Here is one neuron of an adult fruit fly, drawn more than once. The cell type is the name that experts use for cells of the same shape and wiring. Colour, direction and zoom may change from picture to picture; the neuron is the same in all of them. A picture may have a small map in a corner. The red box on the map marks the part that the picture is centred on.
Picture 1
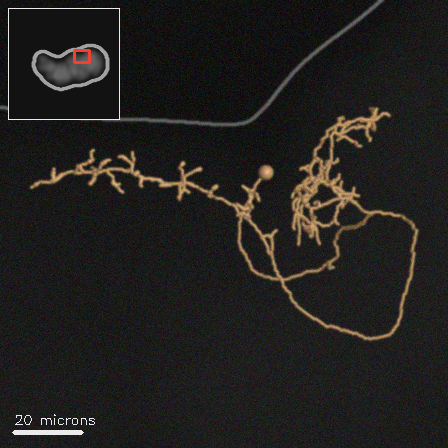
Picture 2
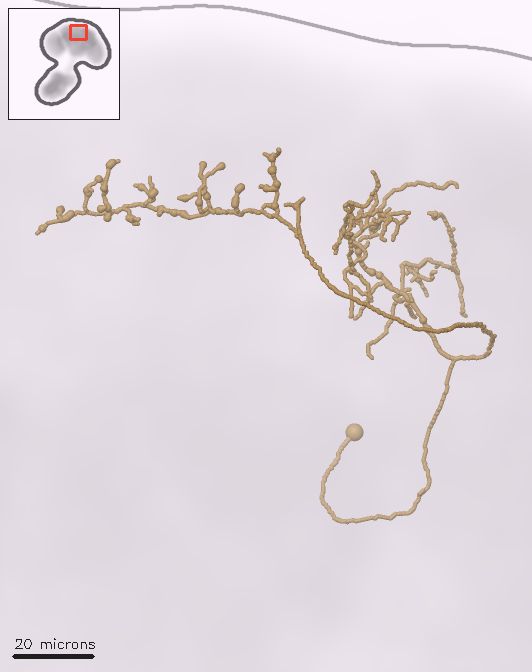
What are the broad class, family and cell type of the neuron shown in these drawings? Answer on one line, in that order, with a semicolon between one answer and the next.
central-brain intrinsic neuron; hemilineage DM3_dorso_medial; SMP518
